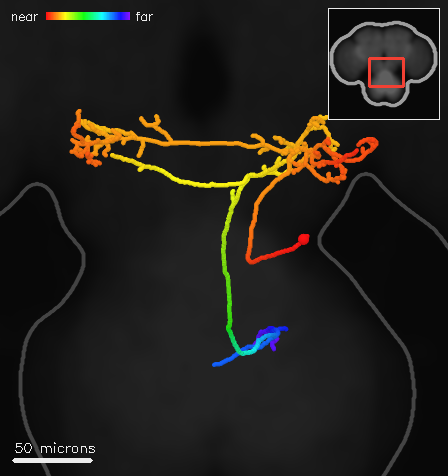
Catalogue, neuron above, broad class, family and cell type: descending neuron; hemilineage MX3; DNg106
